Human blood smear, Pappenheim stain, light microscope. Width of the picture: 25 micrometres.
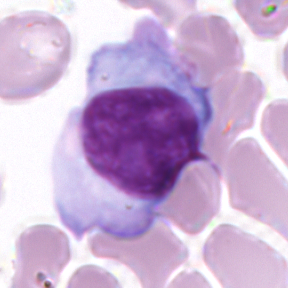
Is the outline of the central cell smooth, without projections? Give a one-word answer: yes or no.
No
